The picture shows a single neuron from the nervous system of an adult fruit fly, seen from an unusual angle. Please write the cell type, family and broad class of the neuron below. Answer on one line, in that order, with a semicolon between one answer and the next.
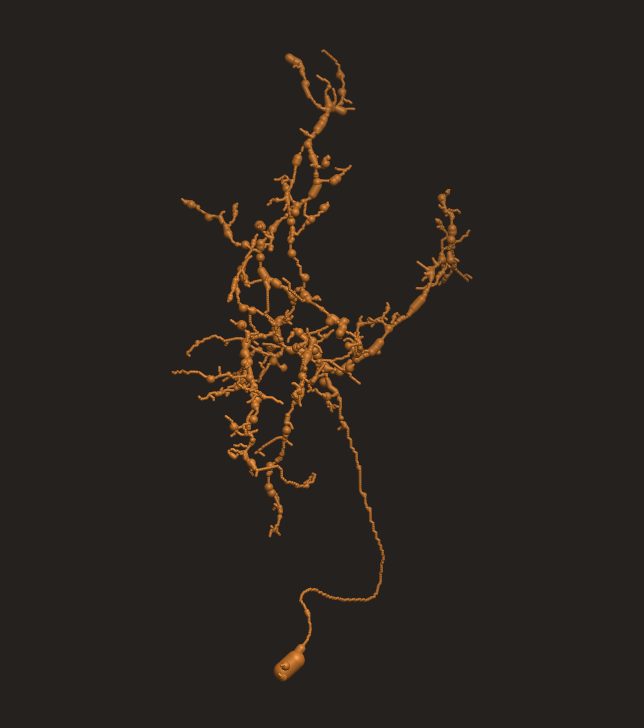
IN16B068_b; hemilineage 16B; nerve-cord intrinsic neuron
